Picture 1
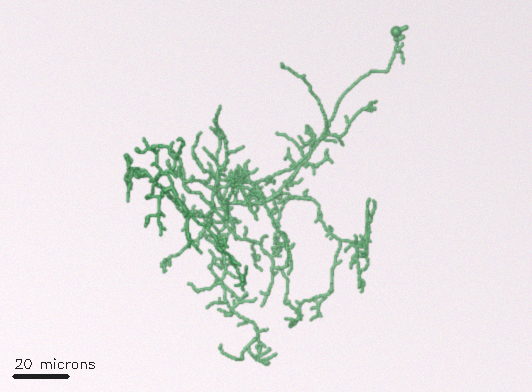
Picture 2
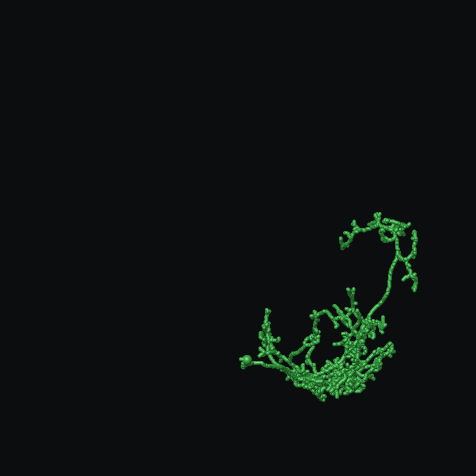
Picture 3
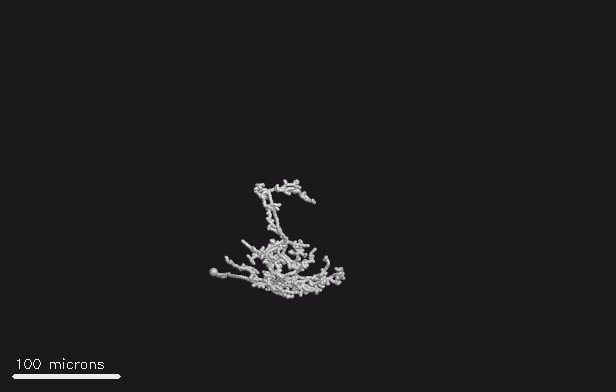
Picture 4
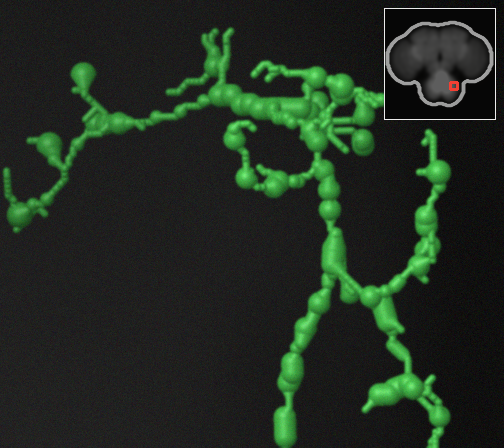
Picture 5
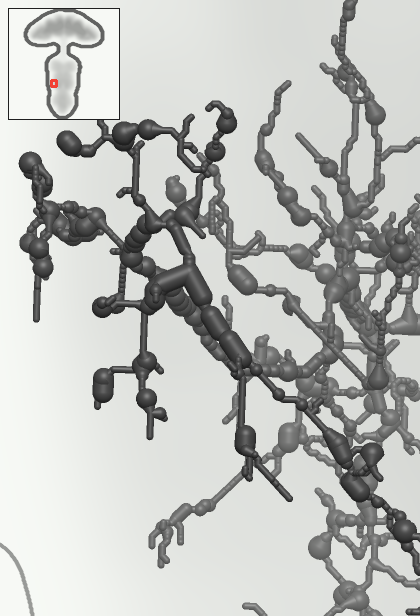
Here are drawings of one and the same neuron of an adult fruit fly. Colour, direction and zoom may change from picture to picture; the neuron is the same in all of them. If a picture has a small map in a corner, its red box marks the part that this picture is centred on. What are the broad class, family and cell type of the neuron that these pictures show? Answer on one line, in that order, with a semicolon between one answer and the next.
nerve-cord intrinsic neuron; hemilineage 13B; IN13B022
